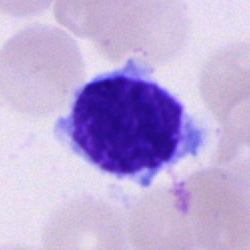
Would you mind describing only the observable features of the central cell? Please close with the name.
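Chromatin dark purple, densely condensed. Cytoplasm scant, pale blue, a narrow rim around the nucleus. No granules seen. Irregular pale-blue cytoplasmic tags jut from the cell edge, clearest on left and right. Cell: lymphocyte.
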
